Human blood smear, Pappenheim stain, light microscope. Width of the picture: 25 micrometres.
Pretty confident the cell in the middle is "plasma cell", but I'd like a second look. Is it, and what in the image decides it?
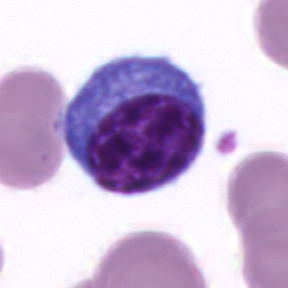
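The coarse chromatin, clumped into dark patches, goes with plasma cell.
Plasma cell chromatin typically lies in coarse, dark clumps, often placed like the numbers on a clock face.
The deep blue cytoplasm goes with plasma cell and against hairy cell.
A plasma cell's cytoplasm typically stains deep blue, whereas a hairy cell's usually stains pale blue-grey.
The cytoplasm forms a broad rim on the upper left and only a thin edge on the lower right, so the nucleus lies off to one side, which also suits a plasma cell.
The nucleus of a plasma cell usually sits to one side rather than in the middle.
No distinct granules are seen in the cytoplasm. The cell is about 13 micrometres across, and its oval nucleus, about 11 by 8 micrometres, fills about 60% of the cell's area. Weighed together, these features make plasma cell the fitting name, and hairy cell does not fit.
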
